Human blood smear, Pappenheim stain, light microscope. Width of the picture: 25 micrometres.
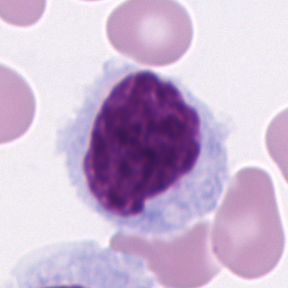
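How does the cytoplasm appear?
Pale blue, forming a broad rim that is widest on the right side of the nucleus.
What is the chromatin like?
Dark purple and coarsely clumped, with no nucleoli visible in the nucleus.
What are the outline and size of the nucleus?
Oval, about 13 by 10 micrometres.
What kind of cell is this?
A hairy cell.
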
